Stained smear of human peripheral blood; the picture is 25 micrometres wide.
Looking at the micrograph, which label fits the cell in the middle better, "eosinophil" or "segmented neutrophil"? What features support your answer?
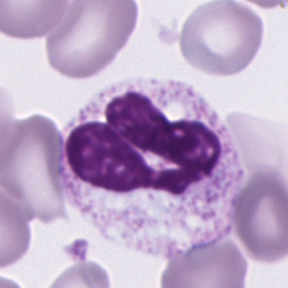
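It's a segmented neutrophil. What decides it is the cytoplasm, filled with many fine lilac granules.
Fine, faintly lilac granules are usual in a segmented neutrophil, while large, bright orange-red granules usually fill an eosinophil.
The nucleus has two thick lobes separated by a narrow slit and lies in the upper part of the cell.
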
